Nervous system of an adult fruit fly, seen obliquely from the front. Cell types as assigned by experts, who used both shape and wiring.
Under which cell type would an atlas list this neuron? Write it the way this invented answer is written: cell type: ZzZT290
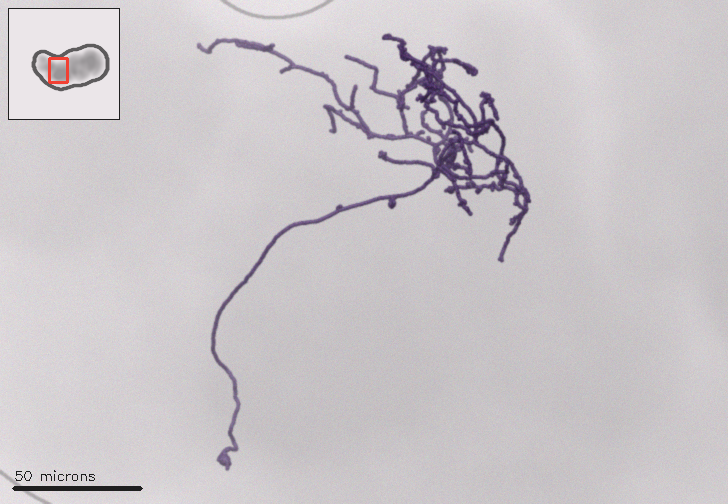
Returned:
cell type: IN06B074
